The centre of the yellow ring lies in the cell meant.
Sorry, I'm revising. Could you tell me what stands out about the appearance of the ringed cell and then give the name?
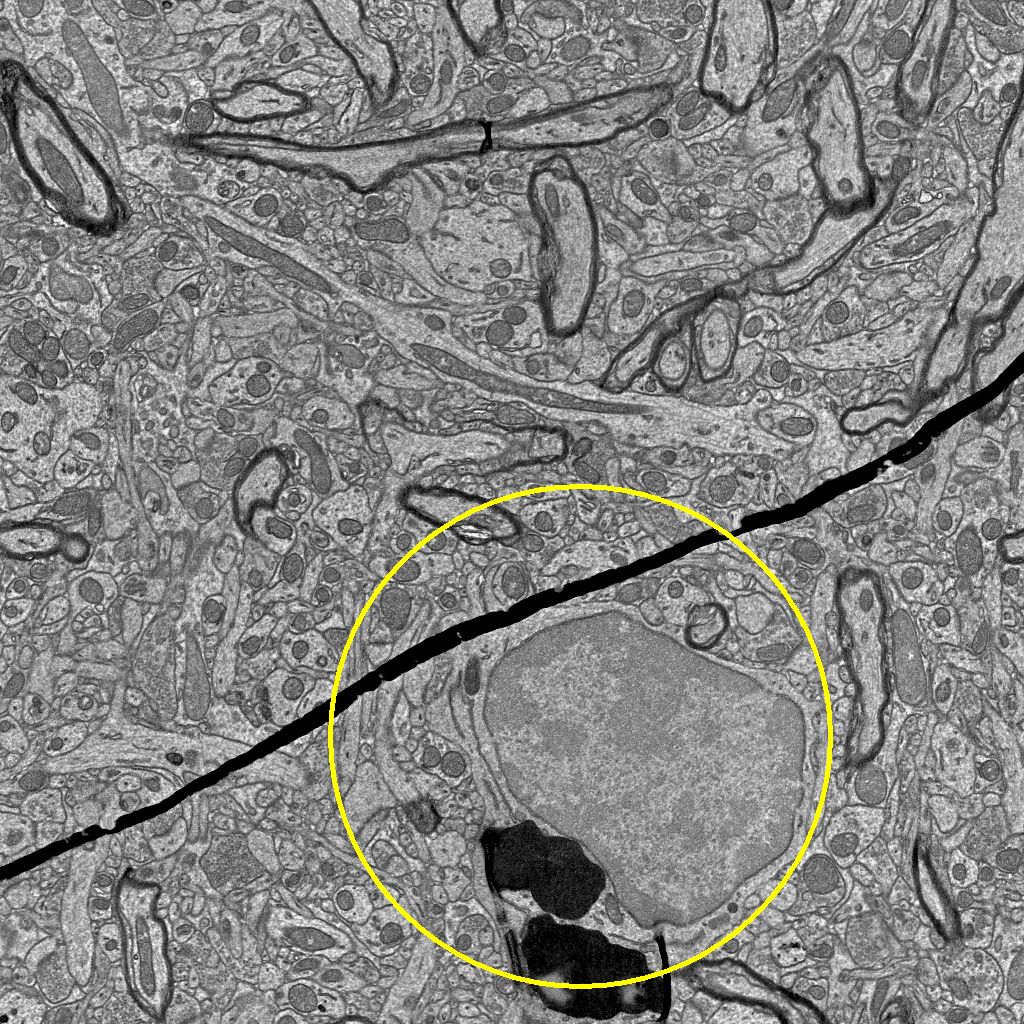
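Within this plane lies the whole nucleus, filling most of the cell body. It is broad and angular, roughly polygonal in outline, its envelope running smoothly without deep infoldings. Chromatin is mottled, darker patches scattered through a paler ground. The ringed cell is a microglial cell.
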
